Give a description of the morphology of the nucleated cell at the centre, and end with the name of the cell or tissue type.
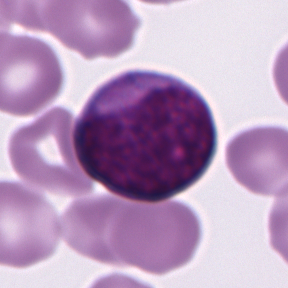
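Most of this cell is nucleus, with only a narrow crescent of cytoplasm showing, up at the upper left. I see no projections from the surface, and no vacuoles anywhere in the cell. So: a myeloblast.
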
